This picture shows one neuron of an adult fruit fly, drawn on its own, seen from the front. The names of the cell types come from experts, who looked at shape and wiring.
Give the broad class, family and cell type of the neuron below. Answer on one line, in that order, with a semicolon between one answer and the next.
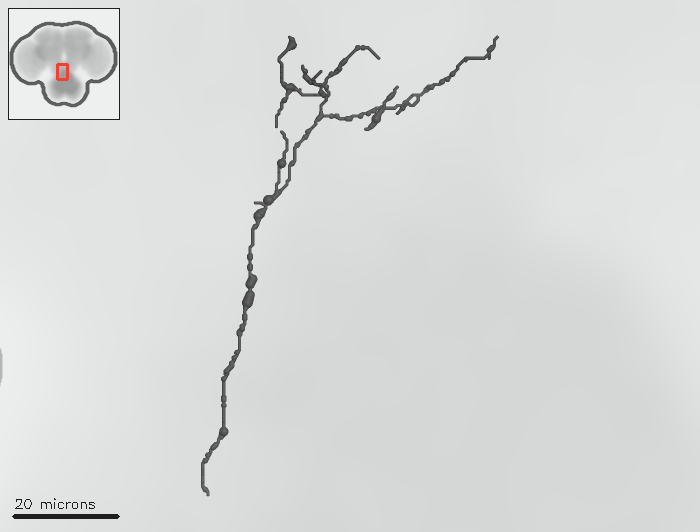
sensory neuron entering the brain; class gustatory; LB1d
